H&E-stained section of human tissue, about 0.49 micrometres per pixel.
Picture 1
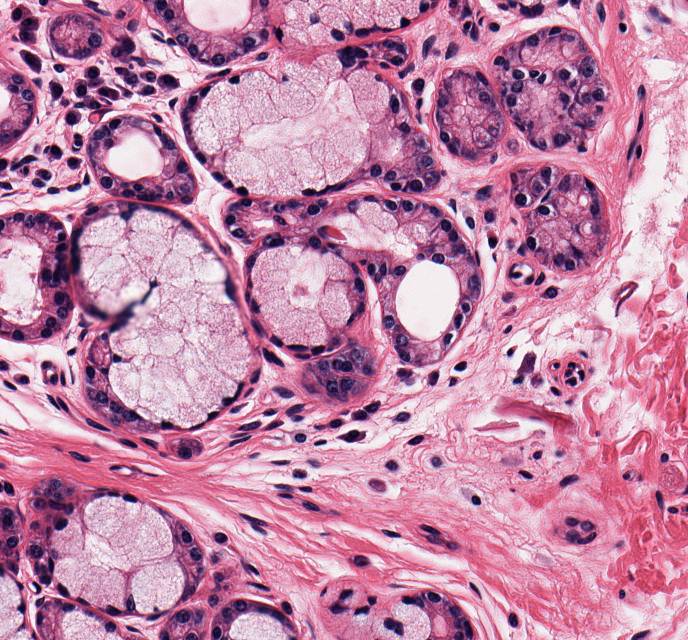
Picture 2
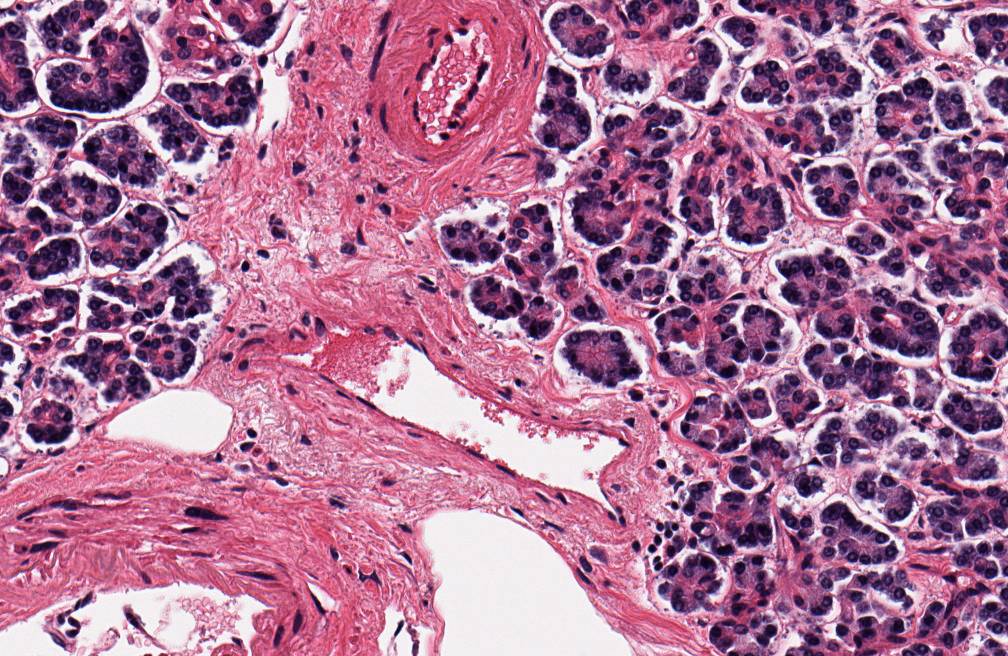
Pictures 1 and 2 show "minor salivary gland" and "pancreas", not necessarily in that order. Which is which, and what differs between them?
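Minor salivary gland: picture 1. Pancreas: picture 2. Picture 1: closely packed acini in upper and left parts; looser fibrous stroma toward lower right. Largest acini, upper left and centre: mucous cells, pale foamy cytoplasm, nuclei flattened against cell bases. No fat cells.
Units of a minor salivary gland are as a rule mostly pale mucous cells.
Picture 2: dense acini left and right, split by a connective tissue band from top centre to lower left. Acinar cells: strongly basophilic, dark purple cytoplasm; round nuclei toward the base. Small artery with thick muscular wall in the connective tissue at top centre.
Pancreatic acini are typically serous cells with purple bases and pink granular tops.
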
